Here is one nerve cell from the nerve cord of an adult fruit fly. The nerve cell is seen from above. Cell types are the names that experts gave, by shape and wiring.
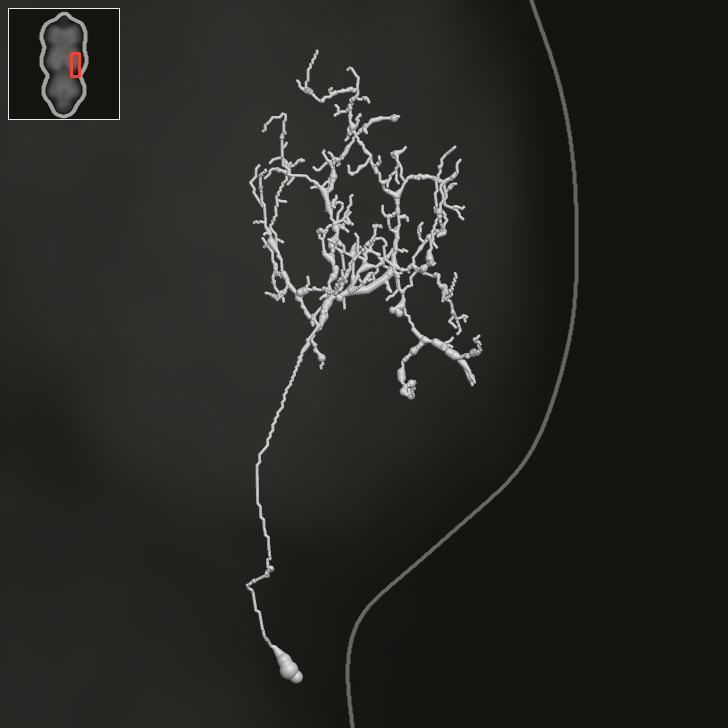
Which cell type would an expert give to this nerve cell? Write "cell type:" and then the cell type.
cell type: IN20A.22A065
